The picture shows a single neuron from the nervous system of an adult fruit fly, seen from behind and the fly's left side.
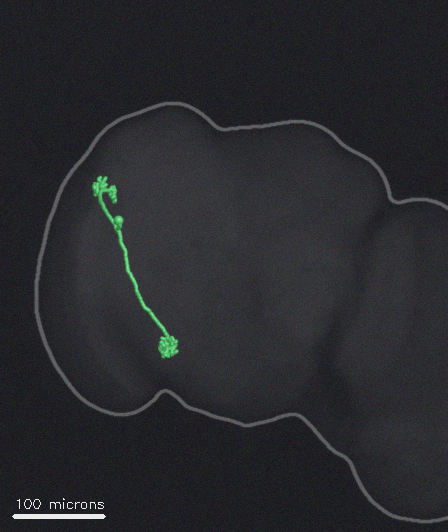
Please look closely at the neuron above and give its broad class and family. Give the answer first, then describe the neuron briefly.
It is a visual projection neuron. Its family is hemilineage VPNd2. The cell body can be seen on the left of the picture. By the scale bar it is about 200 microns tall in this view.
